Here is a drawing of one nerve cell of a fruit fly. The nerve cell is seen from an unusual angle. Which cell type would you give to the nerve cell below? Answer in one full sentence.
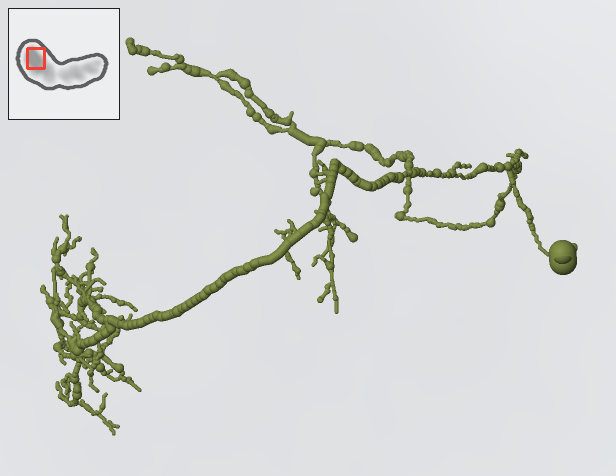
This nerve cell is a member of the LLPC4 cell type.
